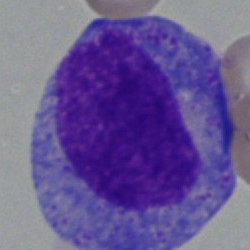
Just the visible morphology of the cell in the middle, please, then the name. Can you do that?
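The nucleus is placed off-centre toward the upper left, so the broadest band of cytoplasm lies below and to the right. On the right side of the nucleus there is a paler, clearer zone of cytoplasm. Red cells are in contact with the cell along its top and right edges. Slight blurring softens the fine detail of the chromatin and granules. The cell is a promyelocyte.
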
